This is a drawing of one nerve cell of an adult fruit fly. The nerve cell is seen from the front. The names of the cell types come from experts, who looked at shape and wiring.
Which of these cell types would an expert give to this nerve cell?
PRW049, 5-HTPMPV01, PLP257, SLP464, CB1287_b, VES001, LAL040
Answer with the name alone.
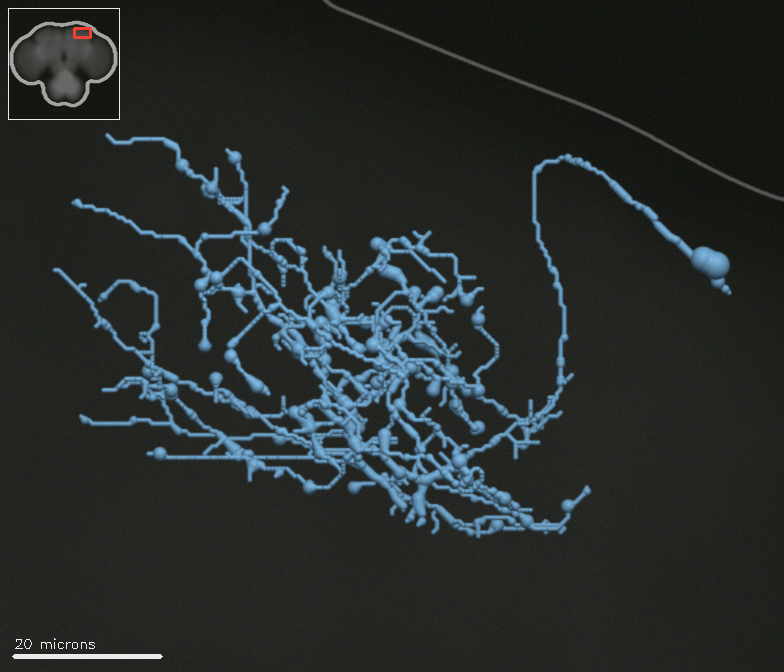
SLP464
